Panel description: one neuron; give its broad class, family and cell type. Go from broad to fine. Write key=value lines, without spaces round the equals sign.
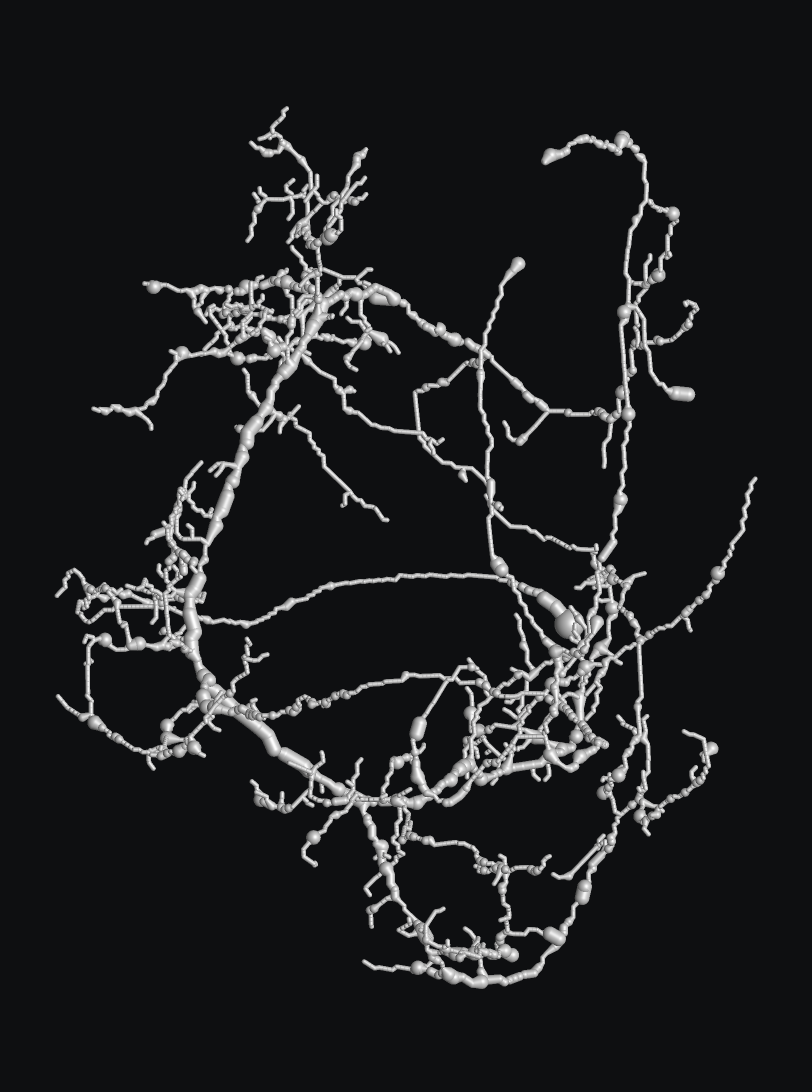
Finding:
broad_class=nerve-cord intrinsic neuron
family=hemilineage 04B
cell_type=IN04B084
